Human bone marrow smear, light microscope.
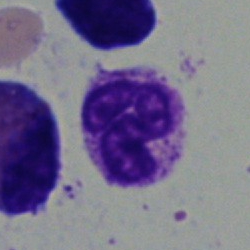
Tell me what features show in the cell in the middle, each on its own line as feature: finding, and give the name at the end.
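Lobes: several, folded and overlapping, with clefts between them
Extent: notice the nucleus fills most of the cell
Chromatin: coarse and dark purple, with paler patches
Granules: fine and purple, easiest to see in the cytoplasm on the right
Cell: segmented neutrophil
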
